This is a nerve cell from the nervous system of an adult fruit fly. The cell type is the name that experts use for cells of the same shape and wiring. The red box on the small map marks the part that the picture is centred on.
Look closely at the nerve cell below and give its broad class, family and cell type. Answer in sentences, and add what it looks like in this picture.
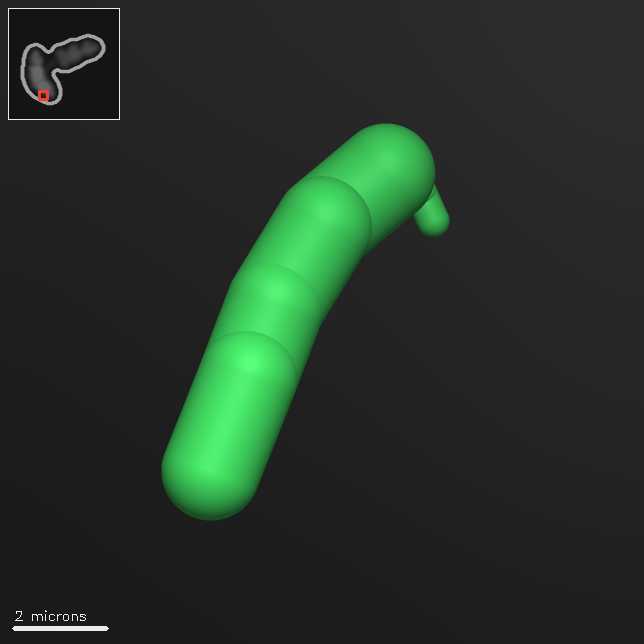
This is a photoreceptor or other optic-lobe sensory neuron. The name of its family is class visual. Its cell type is R1-R6. It is in the brain and does not reach the nerve cord. The drawing shows no cell body. From top to bottom in the picture it spans about 6 microns.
